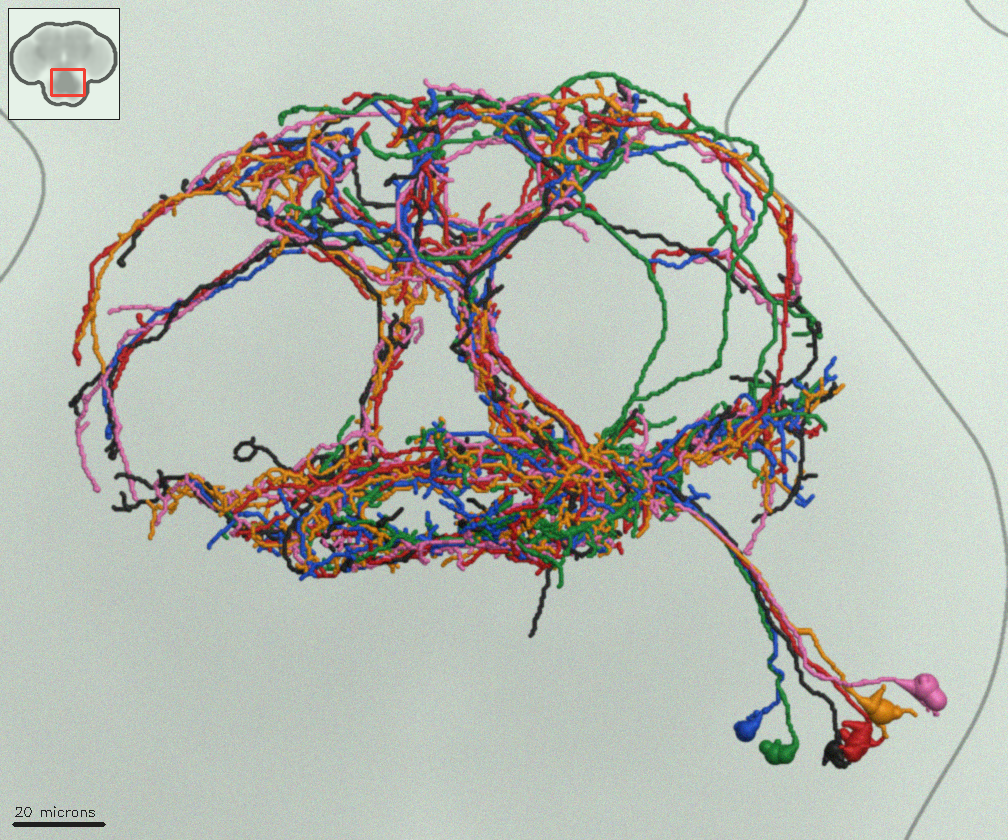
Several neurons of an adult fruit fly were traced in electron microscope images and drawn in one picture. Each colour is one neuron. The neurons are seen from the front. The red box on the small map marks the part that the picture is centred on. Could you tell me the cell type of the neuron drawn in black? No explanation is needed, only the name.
TN1a_g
